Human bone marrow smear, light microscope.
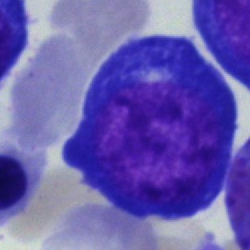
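Proerythroblast, central cell of a stained bone marrow smear: a roughly round cell with a small rounded bulge on its left side. Its chromatin is fine and lacy, with patchy lighter purple areas, and a small pale spot sits at the top edge of the nucleus. The cytoplasm shows no visible granules.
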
